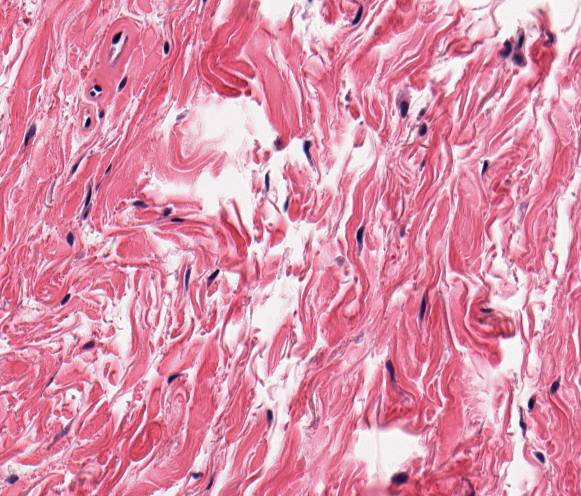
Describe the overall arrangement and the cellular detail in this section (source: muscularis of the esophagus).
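Wavy eosinophilic collagen bundles make up the whole field. Cells are sparse: fibroblasts with thin, dark, elongated nuclei, lying singly and scattered, most of them aligned along the bundles. No fat cells are present.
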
